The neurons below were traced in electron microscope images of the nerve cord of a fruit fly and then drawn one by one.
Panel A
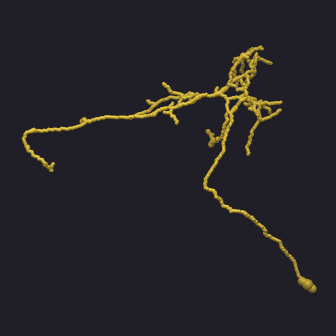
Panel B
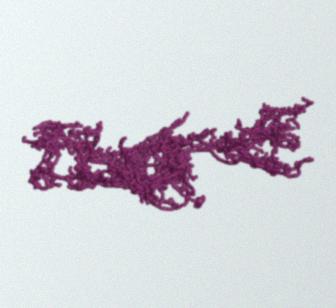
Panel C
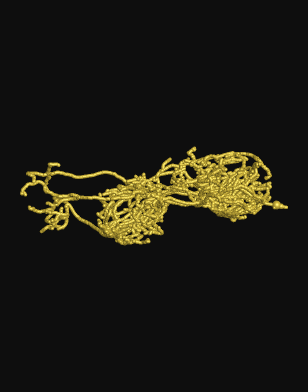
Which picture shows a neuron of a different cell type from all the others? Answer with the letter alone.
C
